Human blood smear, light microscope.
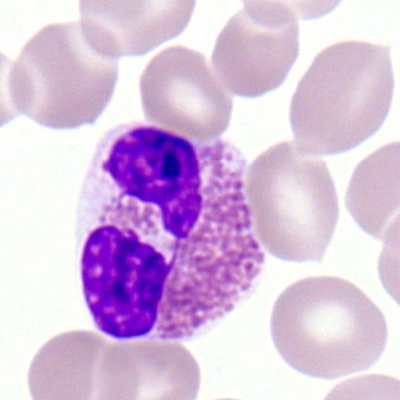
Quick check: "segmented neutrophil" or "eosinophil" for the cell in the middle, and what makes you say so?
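Eosinophil, I think, rather than segmented neutrophil. What settles it for me is the nucleus: I count two lobes, lying one above the other on the left side of the cell.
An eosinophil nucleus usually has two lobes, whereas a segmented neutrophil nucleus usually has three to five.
Beyond that, the chromatin is dark purple and coarsely clumped, and many pinkish granules fill the cytoplasm, most crowded in the right part of the cell.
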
